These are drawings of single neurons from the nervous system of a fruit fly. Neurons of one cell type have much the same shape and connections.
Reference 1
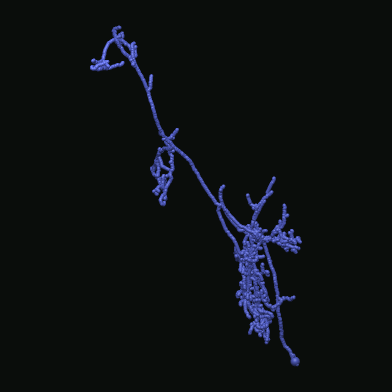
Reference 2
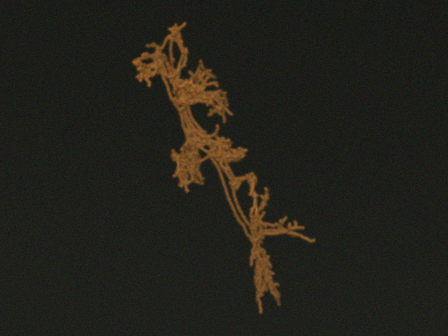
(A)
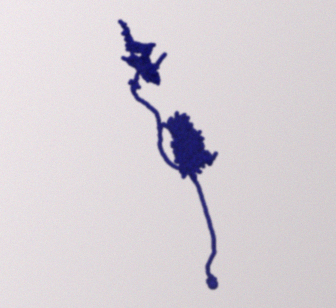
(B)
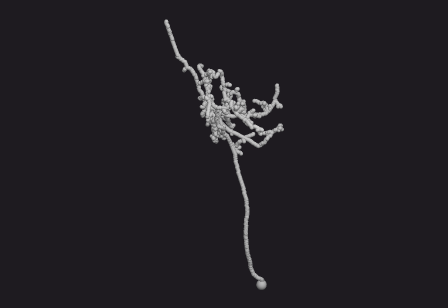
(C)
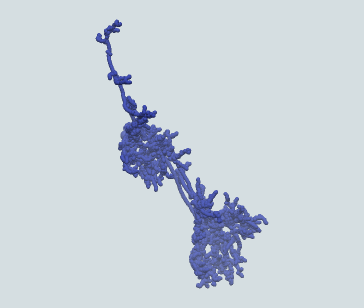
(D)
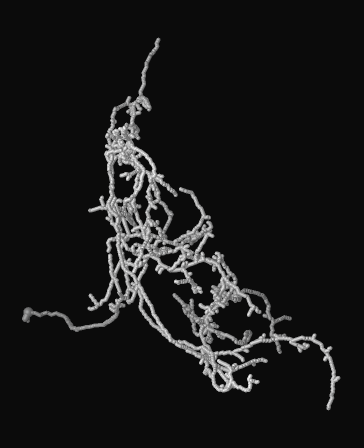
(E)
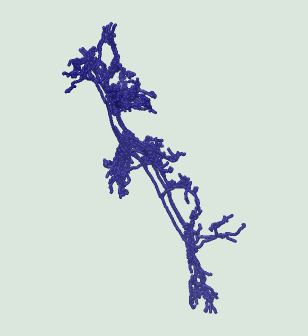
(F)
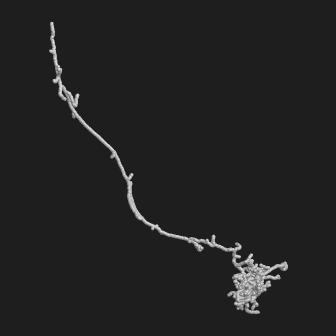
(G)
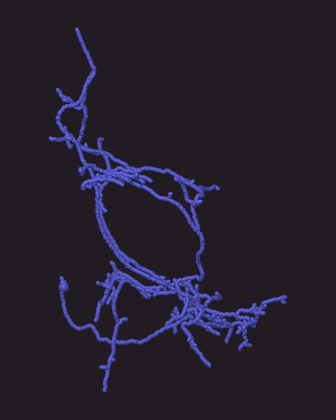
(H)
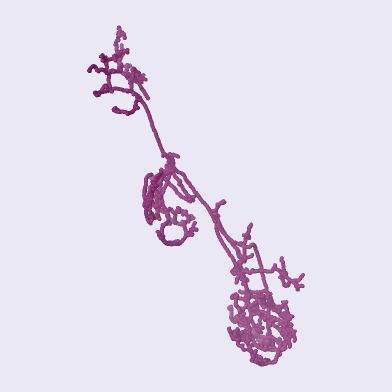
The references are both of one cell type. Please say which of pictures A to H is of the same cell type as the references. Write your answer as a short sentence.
The neuron in picture E is of the same cell type.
